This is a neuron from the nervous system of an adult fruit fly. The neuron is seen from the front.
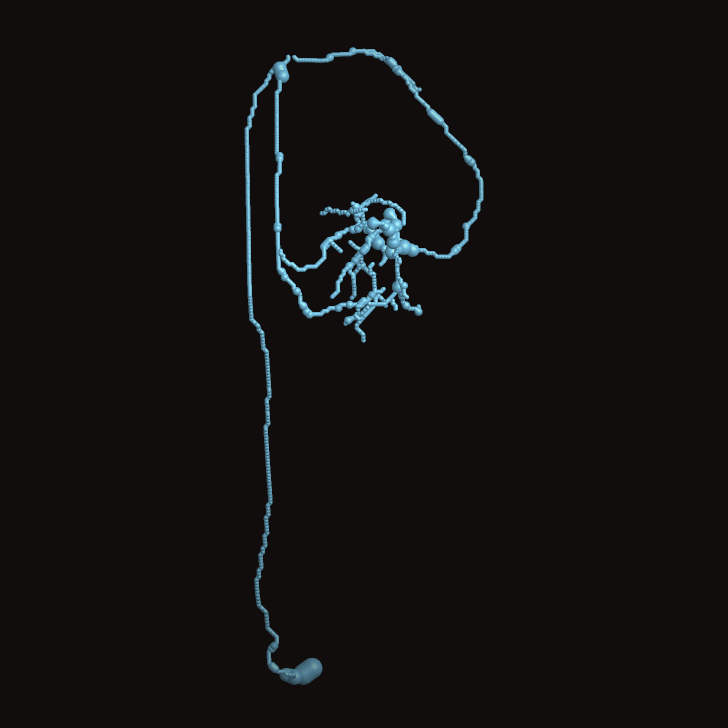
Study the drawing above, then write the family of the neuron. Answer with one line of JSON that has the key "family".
{"family": "hemilineage 02A"}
